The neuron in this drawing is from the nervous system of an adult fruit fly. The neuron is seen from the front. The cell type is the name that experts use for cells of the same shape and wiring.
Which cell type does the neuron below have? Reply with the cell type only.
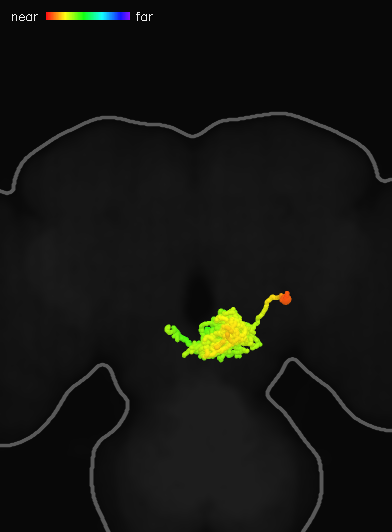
GNG096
